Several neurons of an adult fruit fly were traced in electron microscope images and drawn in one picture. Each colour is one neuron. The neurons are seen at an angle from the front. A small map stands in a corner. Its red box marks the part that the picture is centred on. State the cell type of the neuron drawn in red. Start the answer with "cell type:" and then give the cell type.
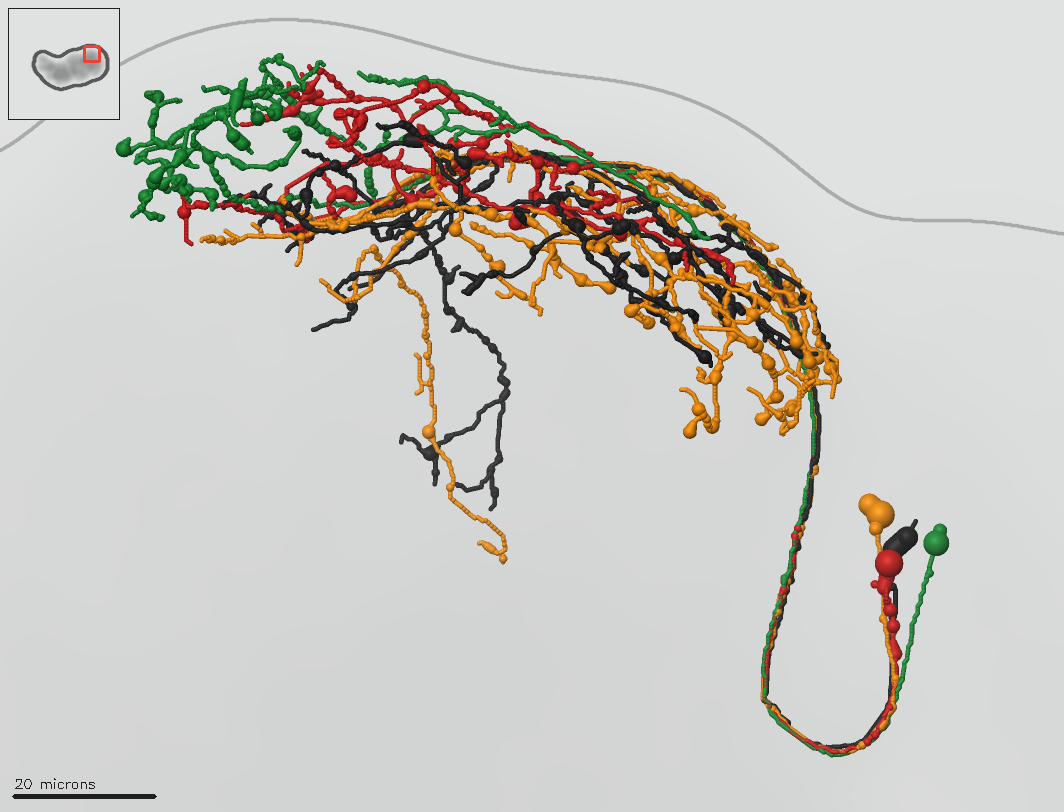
cell type: CB1935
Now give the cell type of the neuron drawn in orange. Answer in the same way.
cell type: SLP087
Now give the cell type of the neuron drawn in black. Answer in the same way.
cell type: SLP089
